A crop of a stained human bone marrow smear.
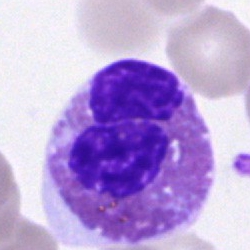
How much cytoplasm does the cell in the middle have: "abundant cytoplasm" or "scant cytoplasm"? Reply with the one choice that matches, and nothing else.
Abundant cytoplasm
